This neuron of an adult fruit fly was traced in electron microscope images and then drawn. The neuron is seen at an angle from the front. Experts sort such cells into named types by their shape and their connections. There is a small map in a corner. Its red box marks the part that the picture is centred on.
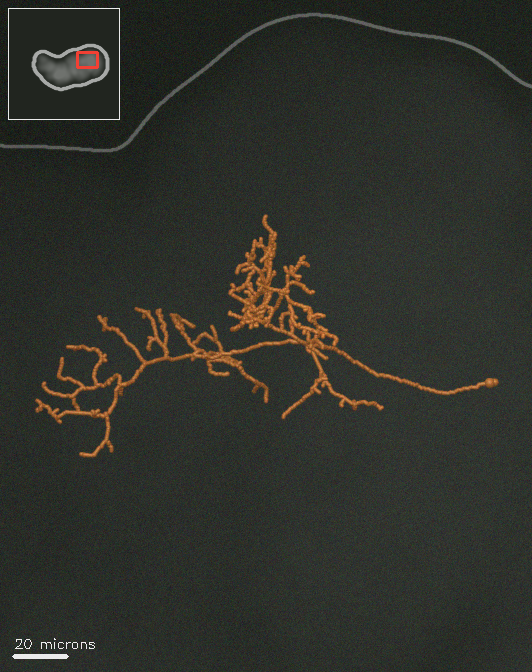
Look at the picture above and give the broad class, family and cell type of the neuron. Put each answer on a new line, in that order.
central-brain intrinsic neuron
hemilineage AOTUv4_ventral
FB5P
